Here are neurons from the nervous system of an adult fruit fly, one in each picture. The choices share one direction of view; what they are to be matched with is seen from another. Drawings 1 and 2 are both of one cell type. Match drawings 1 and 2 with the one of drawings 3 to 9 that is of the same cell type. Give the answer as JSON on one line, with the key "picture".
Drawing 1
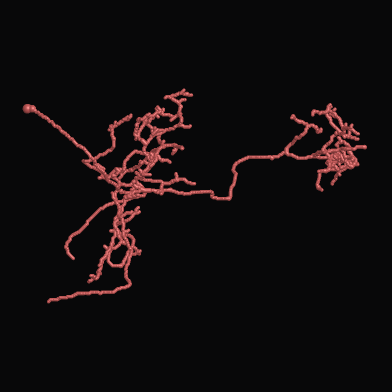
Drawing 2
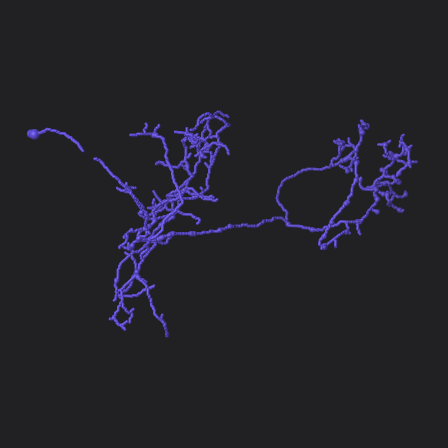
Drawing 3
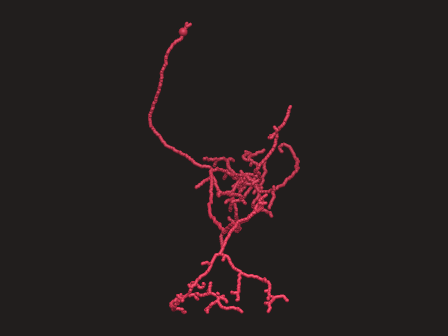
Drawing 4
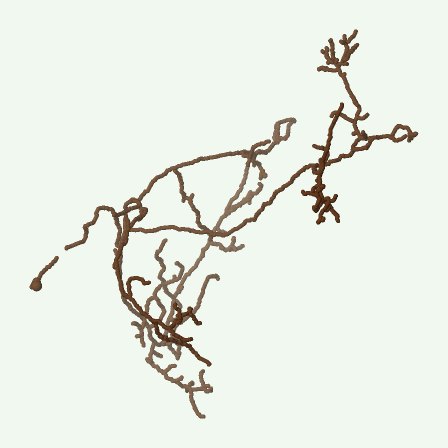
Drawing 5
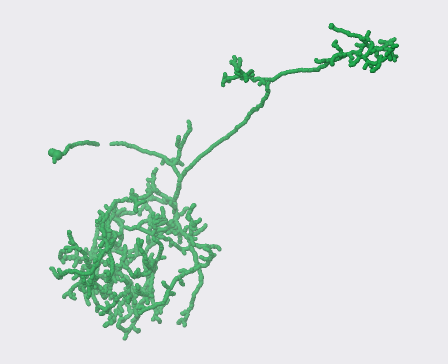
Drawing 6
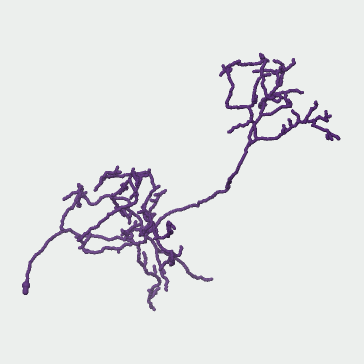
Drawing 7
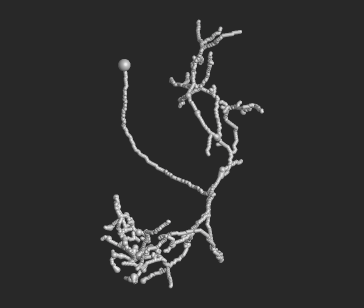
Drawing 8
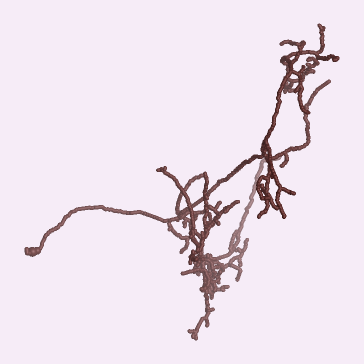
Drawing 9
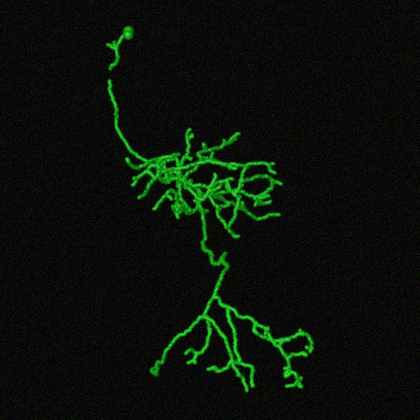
{"picture": 6}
